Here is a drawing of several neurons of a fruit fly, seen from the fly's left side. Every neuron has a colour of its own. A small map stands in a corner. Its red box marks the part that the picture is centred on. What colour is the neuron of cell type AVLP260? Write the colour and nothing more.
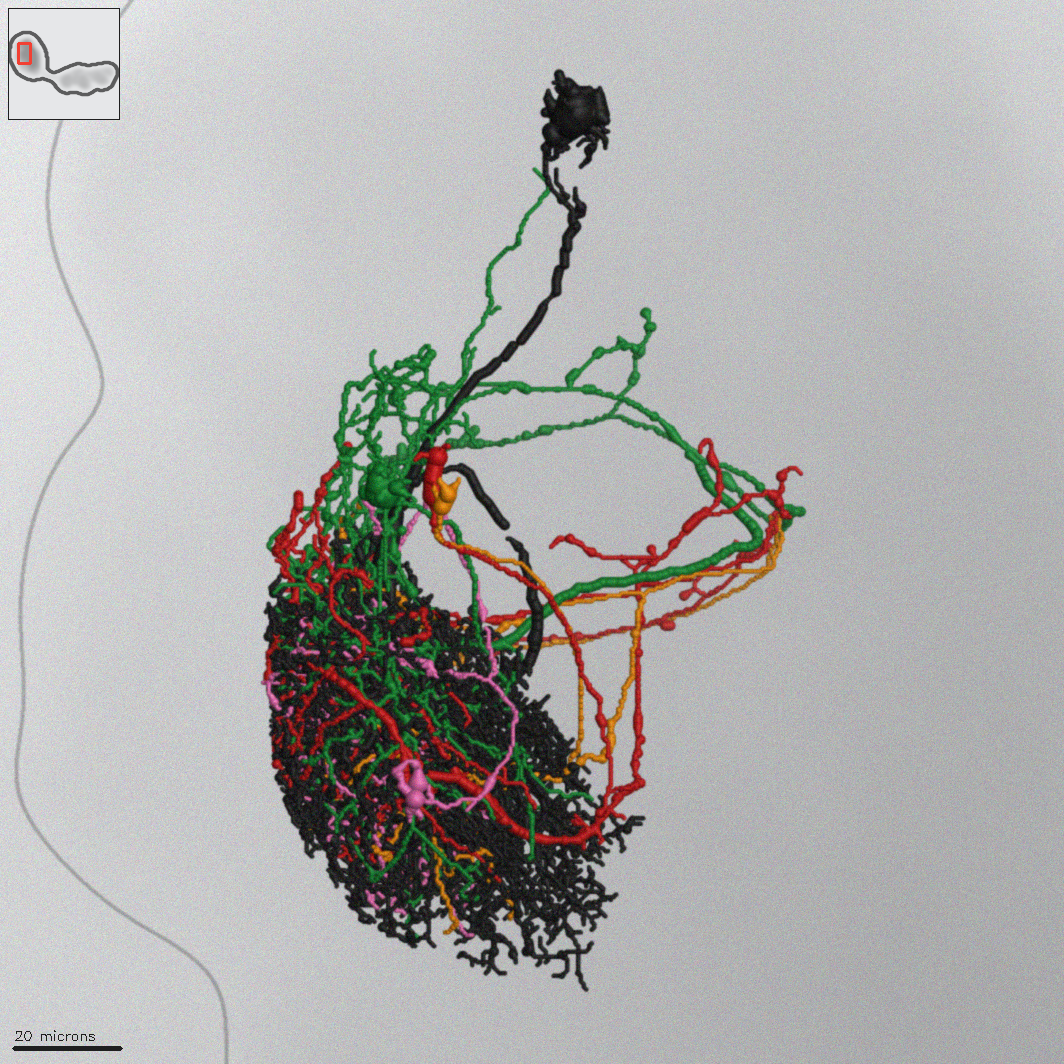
red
